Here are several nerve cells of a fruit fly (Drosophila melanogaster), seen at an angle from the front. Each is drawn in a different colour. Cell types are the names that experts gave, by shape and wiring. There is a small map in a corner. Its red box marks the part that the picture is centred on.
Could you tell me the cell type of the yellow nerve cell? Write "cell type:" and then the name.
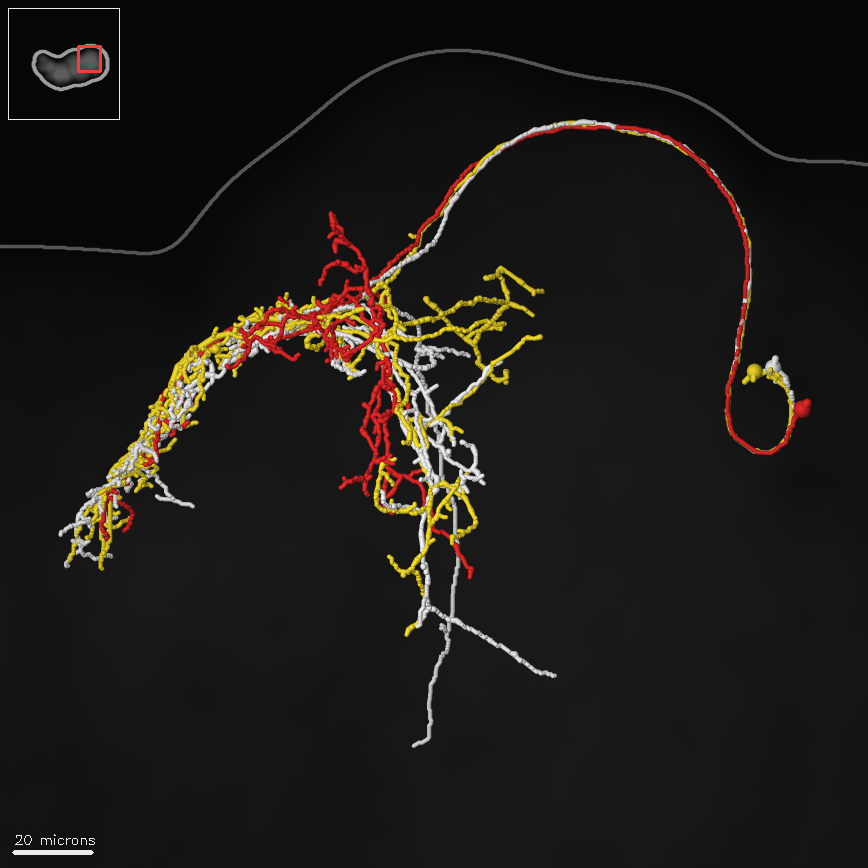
cell type: ATL002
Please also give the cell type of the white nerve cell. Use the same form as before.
cell type: ATL001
